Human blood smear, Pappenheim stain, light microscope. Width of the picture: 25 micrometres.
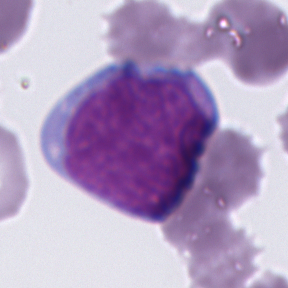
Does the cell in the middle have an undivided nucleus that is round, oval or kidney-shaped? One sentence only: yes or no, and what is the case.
Yes, in this cell the nucleus forms one compact round, oval or kidney-shaped piece.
